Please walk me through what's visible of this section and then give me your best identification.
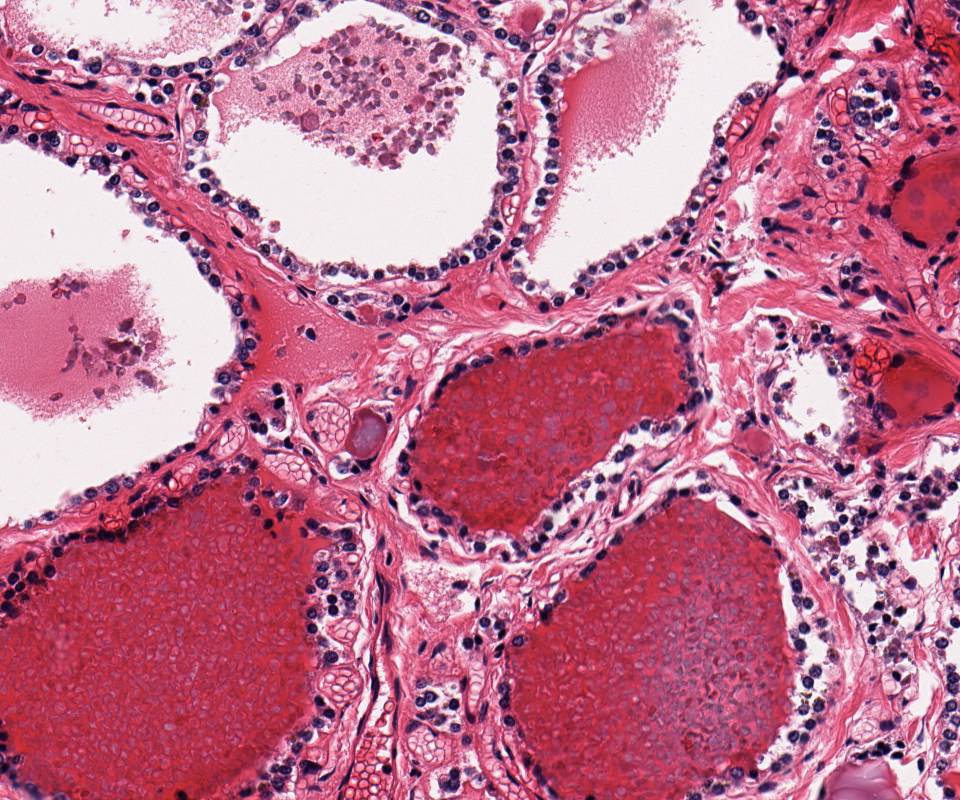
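Large rounded spaces crowd the field, separated only by thin septa. Each lined by single layer of flattened to low cuboidal cells, small dark round nuclei. Spaces along top hold pale pink fluid with scattered cells, leaving large empty white areas. Small clusters of cells with pale, bubbly, vacuolated cytoplasm in septa, most visible at left centre. Thyroid.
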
